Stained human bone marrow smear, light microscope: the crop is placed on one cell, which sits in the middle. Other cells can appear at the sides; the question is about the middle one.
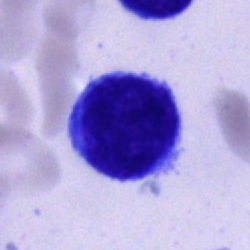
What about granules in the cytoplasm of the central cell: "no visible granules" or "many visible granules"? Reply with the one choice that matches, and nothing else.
No visible granules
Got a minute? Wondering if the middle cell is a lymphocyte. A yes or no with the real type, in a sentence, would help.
Yes, the cell at the centre of this crop is identified as a lymphocyte.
